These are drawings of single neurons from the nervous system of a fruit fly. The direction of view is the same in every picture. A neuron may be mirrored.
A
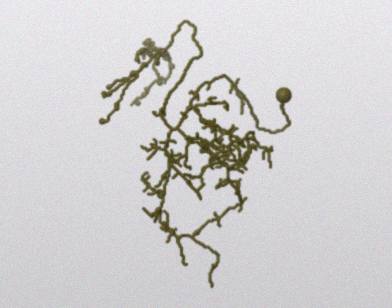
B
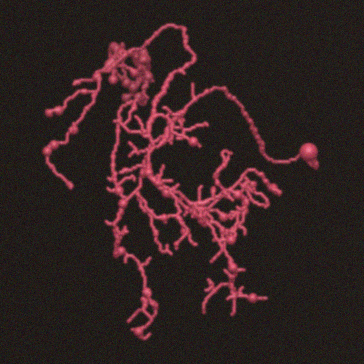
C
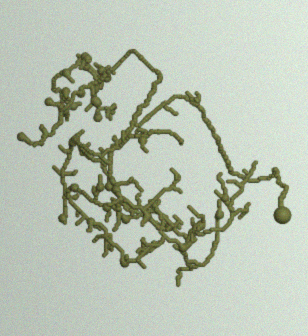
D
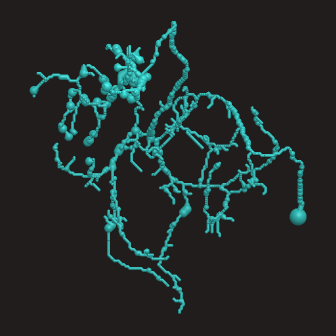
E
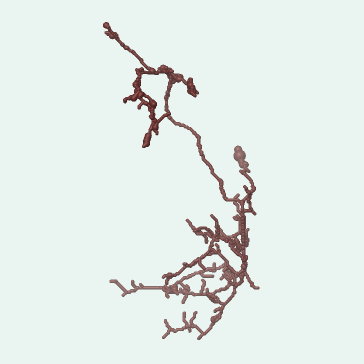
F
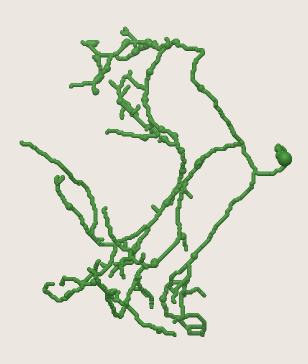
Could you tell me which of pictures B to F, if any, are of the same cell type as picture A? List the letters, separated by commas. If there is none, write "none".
B, C, D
